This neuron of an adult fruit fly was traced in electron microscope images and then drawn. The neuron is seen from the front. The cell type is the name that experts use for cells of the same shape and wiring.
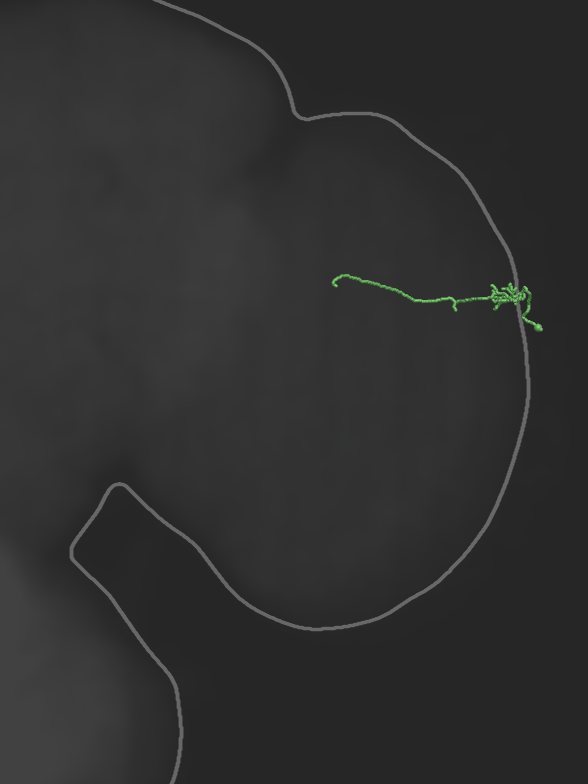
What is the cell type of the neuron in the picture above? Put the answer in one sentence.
The cell type is Tm2.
